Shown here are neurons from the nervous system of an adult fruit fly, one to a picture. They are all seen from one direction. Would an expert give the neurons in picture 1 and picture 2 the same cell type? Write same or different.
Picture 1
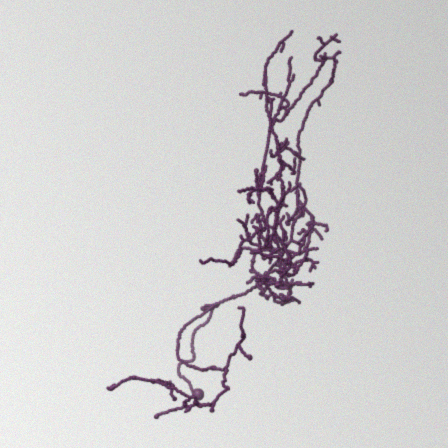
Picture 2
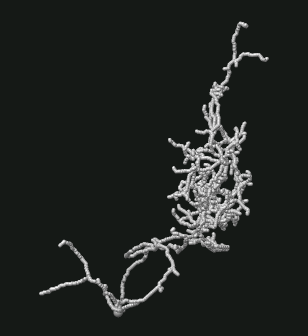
same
